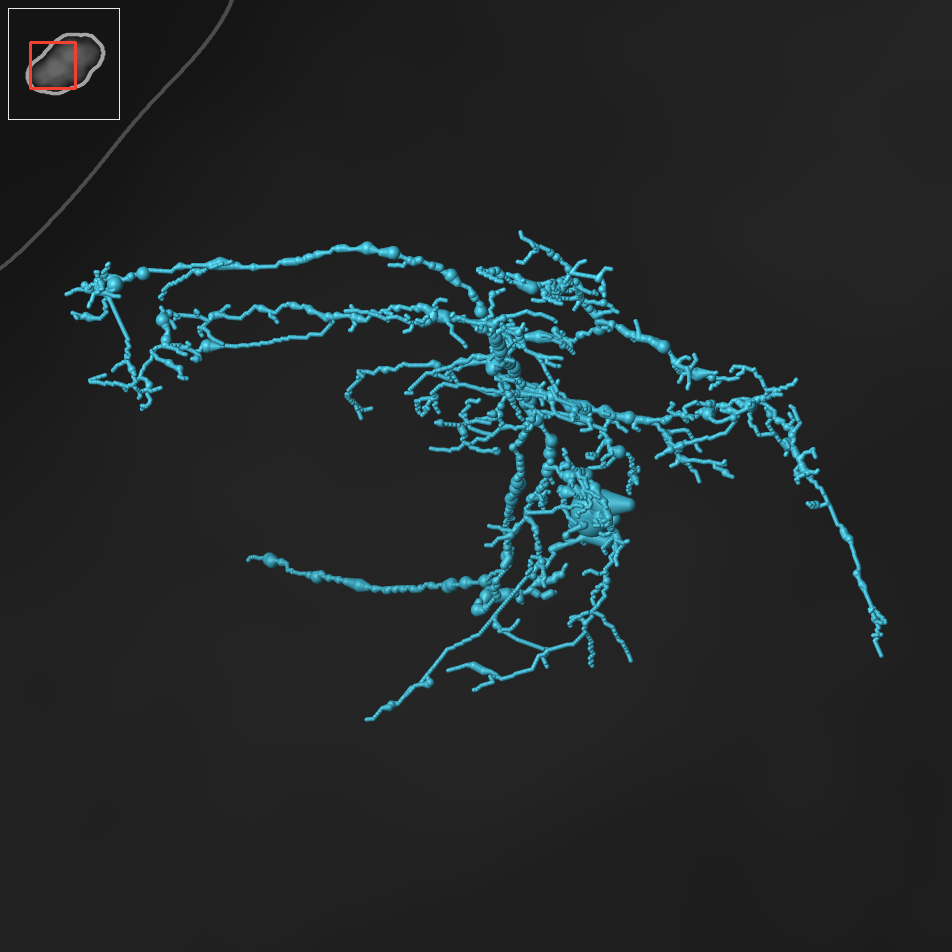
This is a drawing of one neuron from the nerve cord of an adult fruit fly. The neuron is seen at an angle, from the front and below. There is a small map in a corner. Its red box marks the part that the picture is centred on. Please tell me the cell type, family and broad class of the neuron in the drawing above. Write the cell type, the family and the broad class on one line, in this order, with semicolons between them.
MNad30; MNad; motor neuron of the nerve cord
